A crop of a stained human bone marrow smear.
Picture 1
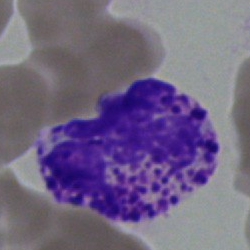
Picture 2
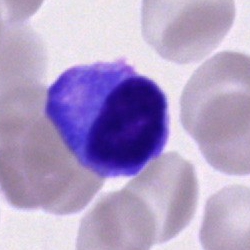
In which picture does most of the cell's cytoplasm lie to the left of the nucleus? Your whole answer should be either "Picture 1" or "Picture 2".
Picture 2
